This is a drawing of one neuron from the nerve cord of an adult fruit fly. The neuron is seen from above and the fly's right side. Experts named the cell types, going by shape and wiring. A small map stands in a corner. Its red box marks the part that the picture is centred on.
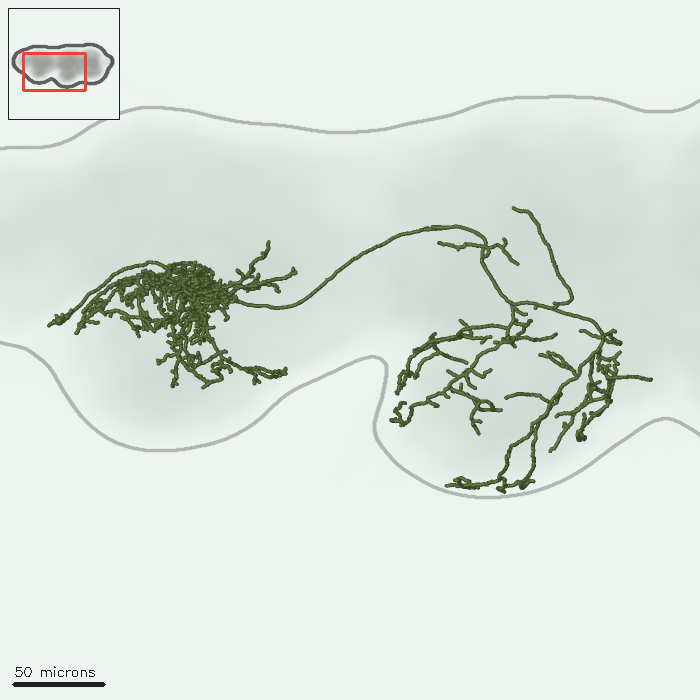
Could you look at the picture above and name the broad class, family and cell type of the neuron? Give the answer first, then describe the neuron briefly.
This is a nerve-cord intrinsic neuron. The family is hemilineage 03A. Its cell type is IN03A003. From left to right in the picture it spans about 350 microns. Dozens of branch ends can be seen.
